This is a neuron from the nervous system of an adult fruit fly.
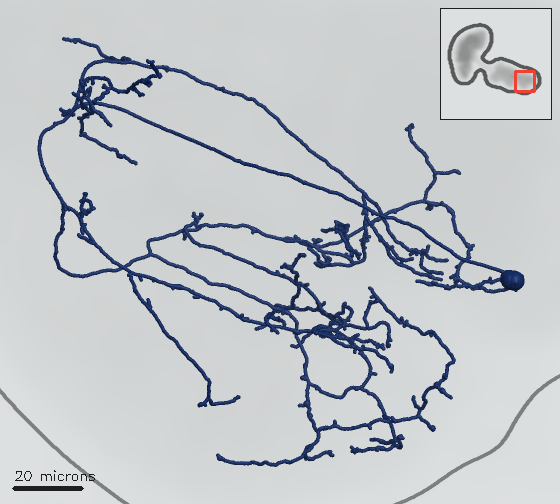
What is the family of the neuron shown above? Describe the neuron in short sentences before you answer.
It lies in the nerve cord. By the scale bar it is about 140 microns wide in this view. The picture shows dozens of branch ends. It is a nerve-cord intrinsic neuron. Its family is hemilineage 12B.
